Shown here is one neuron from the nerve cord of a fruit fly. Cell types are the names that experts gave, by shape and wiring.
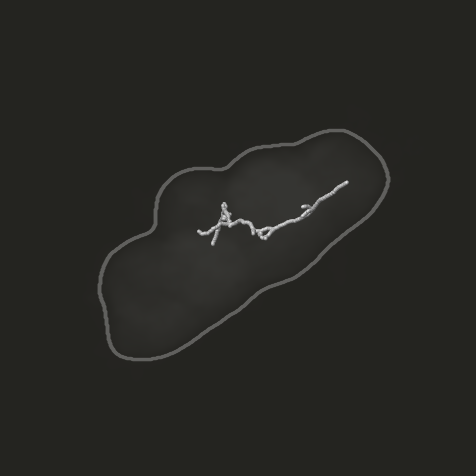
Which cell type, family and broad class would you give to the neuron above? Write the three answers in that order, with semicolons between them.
DNg72; hemilineage MX7; descending neuron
